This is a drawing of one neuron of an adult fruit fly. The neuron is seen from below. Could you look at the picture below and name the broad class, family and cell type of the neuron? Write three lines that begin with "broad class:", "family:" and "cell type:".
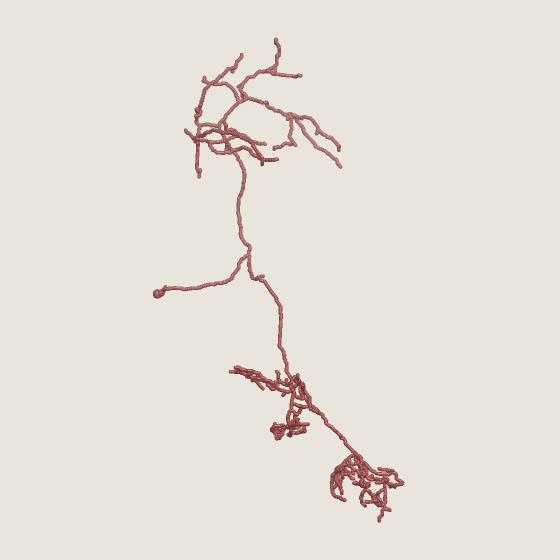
broad class: central-brain intrinsic neuron
family: class DAN
cell type: PAM04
